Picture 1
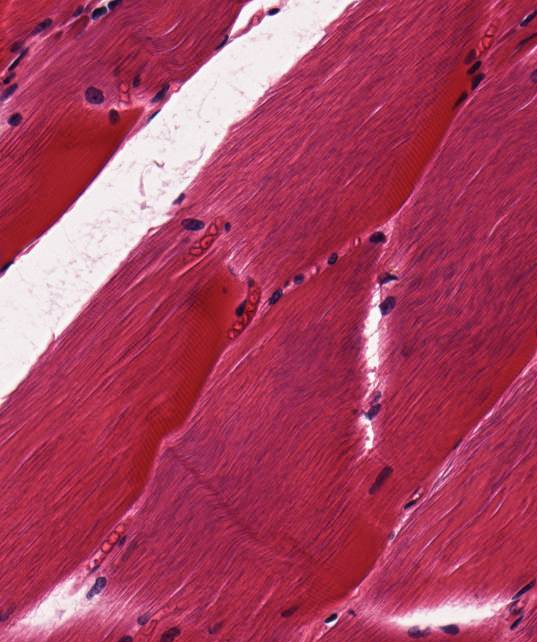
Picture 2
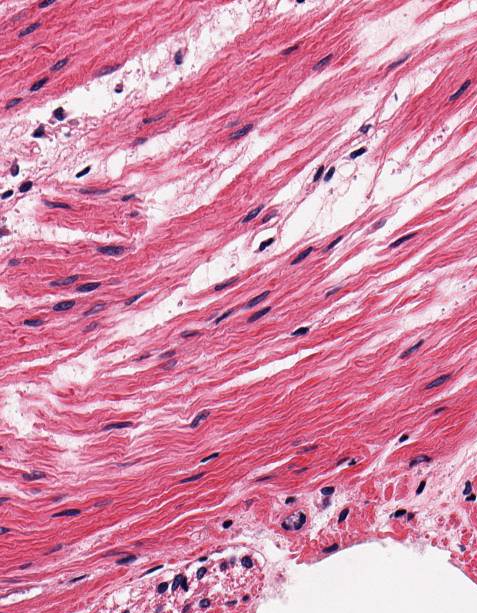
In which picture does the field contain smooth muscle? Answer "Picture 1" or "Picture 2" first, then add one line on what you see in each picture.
Picture 2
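What picture 1 shows: Fine transverse cross-striations are visible across the muscle fibres.
What picture 2 shows: Bundles of smooth muscle fibres fill most of the field and run diagonally from lower left to upper right.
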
